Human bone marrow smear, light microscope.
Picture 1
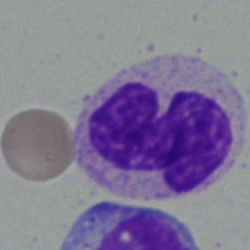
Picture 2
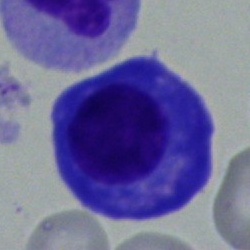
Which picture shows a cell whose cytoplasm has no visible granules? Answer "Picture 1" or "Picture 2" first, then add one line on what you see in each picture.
Picture 2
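What picture 1 shows: Fine purple granules are scattered through the cytoplasm.
What picture 2 shows: No granules are visible in the cytoplasm.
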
